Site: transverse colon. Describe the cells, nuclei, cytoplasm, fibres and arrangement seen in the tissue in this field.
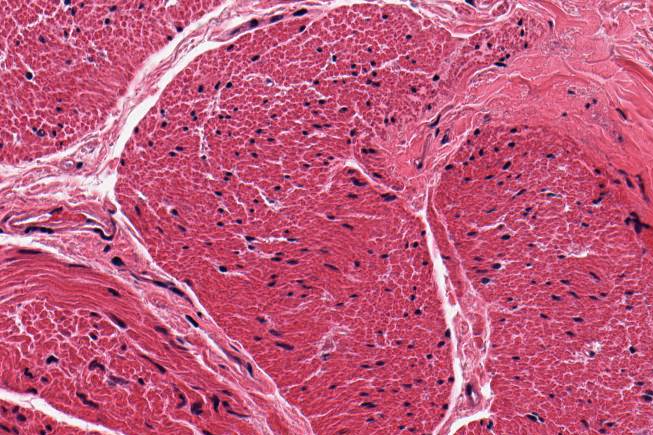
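Large bundles of smooth muscle, separated by thin strands of connective tissue, make up the field. Throughout the bundles, the muscle cytoplasm stains deep pink. Epithelium is nowhere present. The septa between the bundles contain no fat cells.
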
